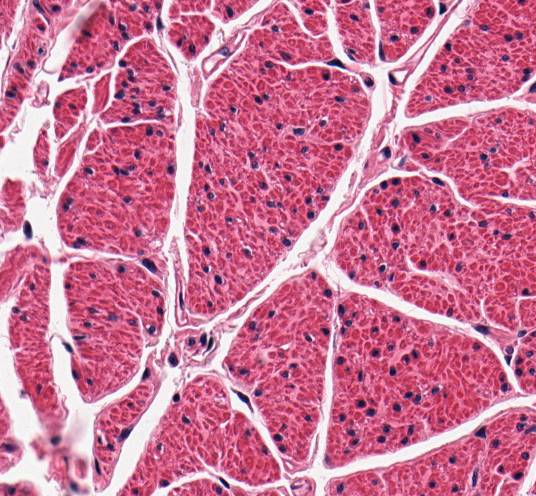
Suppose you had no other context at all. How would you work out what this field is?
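Smooth muscle fills this field, its cells cut across. Branching white clefts divide it into irregular polygonal bundles, each holding many small rounded pink profiles rather than long strands.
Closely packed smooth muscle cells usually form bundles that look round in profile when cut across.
The cytoplasm stains strongly pink, with small round dark-blue nuclei spread evenly through the bundles.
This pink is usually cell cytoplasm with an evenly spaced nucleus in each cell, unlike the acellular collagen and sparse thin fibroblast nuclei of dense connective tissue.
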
